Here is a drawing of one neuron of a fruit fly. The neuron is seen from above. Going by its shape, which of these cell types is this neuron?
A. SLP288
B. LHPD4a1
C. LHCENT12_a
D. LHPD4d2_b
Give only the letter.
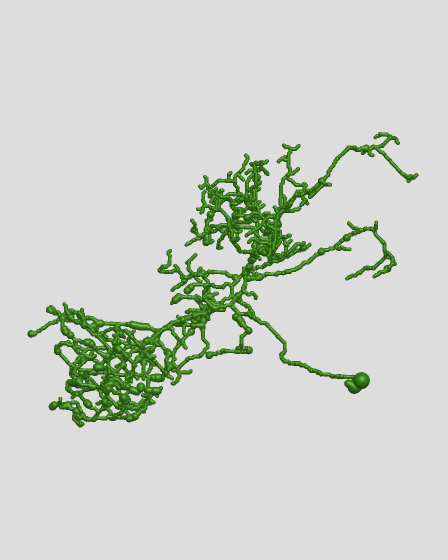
C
